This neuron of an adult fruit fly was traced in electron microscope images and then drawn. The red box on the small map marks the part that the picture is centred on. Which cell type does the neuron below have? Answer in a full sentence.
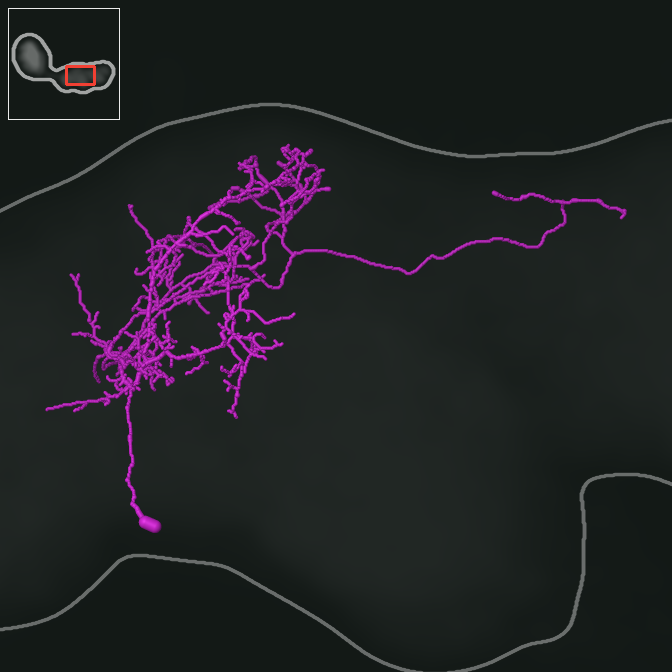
The cell type is vPR6.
